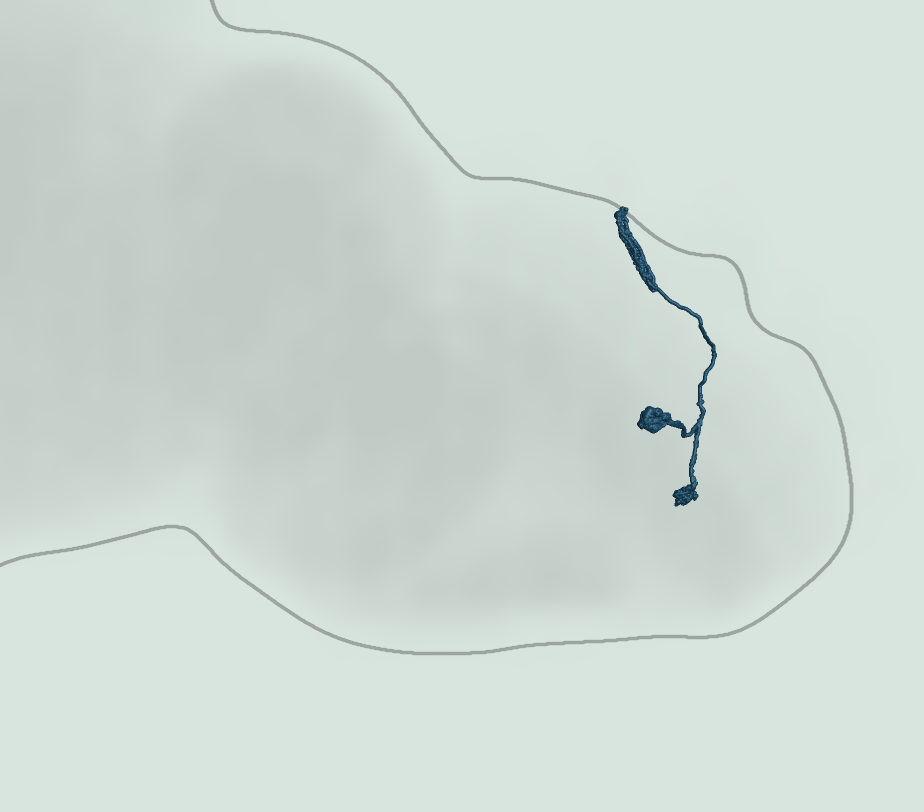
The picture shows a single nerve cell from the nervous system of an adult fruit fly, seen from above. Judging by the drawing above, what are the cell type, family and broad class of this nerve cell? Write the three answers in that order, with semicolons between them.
T1; T; optic-lobe intrinsic neuron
